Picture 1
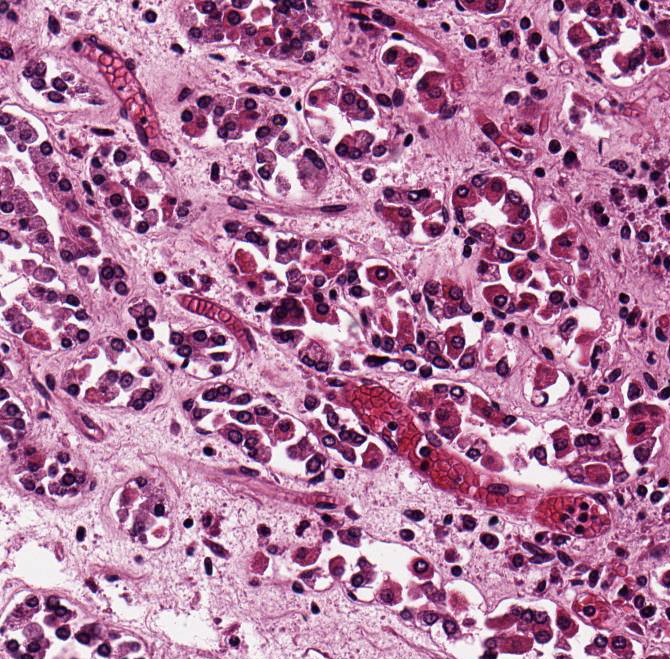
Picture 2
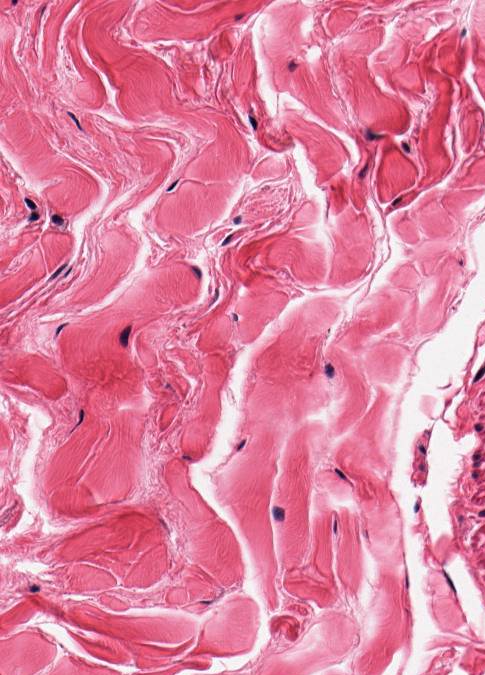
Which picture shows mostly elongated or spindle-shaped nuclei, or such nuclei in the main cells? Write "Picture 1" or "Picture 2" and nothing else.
Picture 2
